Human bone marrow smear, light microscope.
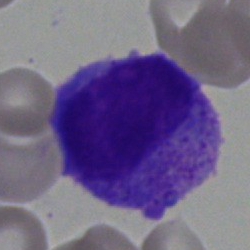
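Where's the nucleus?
It fills the upper-left part of the cell.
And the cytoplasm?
A crescent on the lower-right side, paler lilac than the nucleus, with fine purple granules.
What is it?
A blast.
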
